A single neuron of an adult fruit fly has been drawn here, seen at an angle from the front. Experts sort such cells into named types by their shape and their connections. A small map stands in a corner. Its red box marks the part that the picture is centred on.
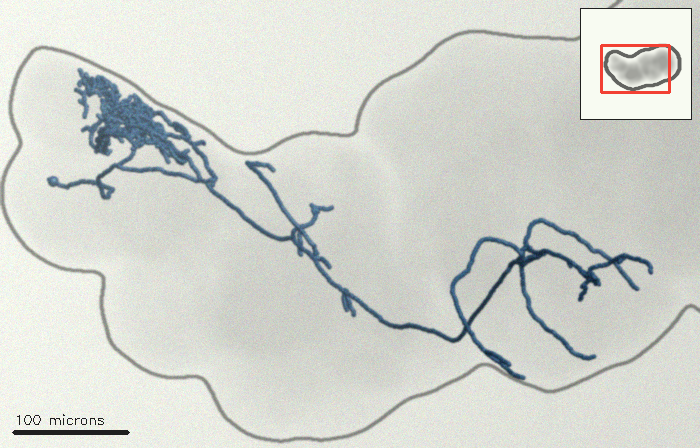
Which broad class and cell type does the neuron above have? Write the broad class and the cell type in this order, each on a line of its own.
ascending neuron
ANXXX169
